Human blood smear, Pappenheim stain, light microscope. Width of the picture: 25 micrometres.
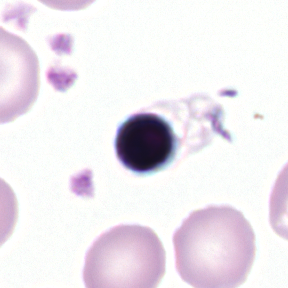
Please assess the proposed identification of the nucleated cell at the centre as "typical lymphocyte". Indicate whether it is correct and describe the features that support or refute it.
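Nucleus: about 5 micrometres across, round, uniform and very dense dark purple, almost black, lying at the left end of the cell rather than in its middle. Cytoplasm: very pale and nearly colourless, with no visible granules and a ragged, ill-defined outline on the right.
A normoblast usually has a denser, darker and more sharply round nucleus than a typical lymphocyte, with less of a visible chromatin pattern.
The uniform, almost black, round nucleus therefore speaks for normoblast and against typical lymphocyte.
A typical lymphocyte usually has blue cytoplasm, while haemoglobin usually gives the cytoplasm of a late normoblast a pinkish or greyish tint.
The nearly colourless cytoplasm here is not the blue usual for a typical lymphocyte. Checked point by point, the cell is a normoblast, not a typical lymphocyte.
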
